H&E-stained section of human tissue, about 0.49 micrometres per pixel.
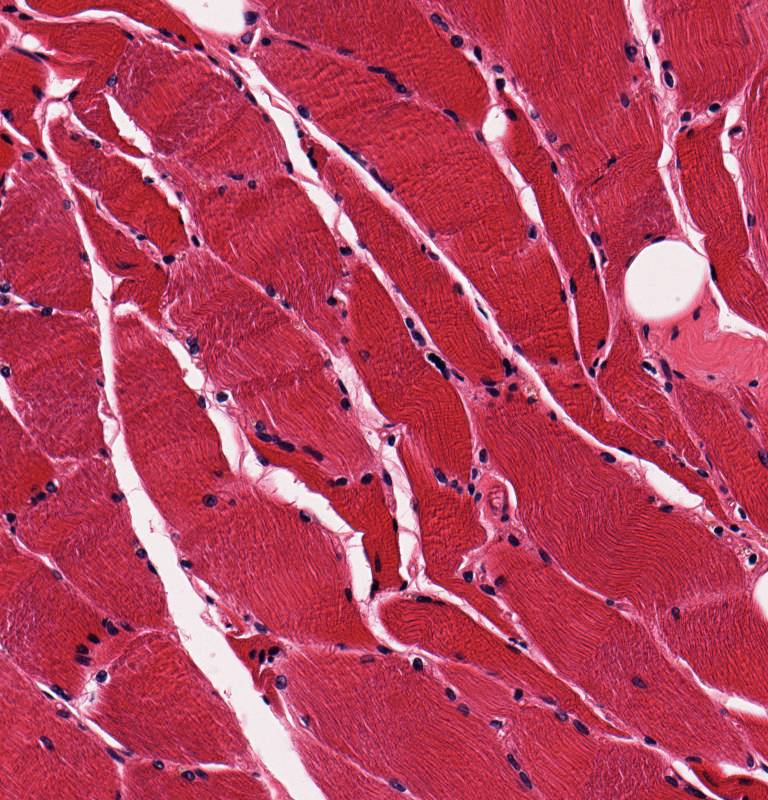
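Skeletal muscle. Long fibres lie side by side, running diagonally from upper left to lower right across the field. Flattened, dark-staining nuclei sit at the fibre edges, not their centres, and the cytoplasm stains deep red with eosin. White clefts between many fibres are shrinkage artefact.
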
